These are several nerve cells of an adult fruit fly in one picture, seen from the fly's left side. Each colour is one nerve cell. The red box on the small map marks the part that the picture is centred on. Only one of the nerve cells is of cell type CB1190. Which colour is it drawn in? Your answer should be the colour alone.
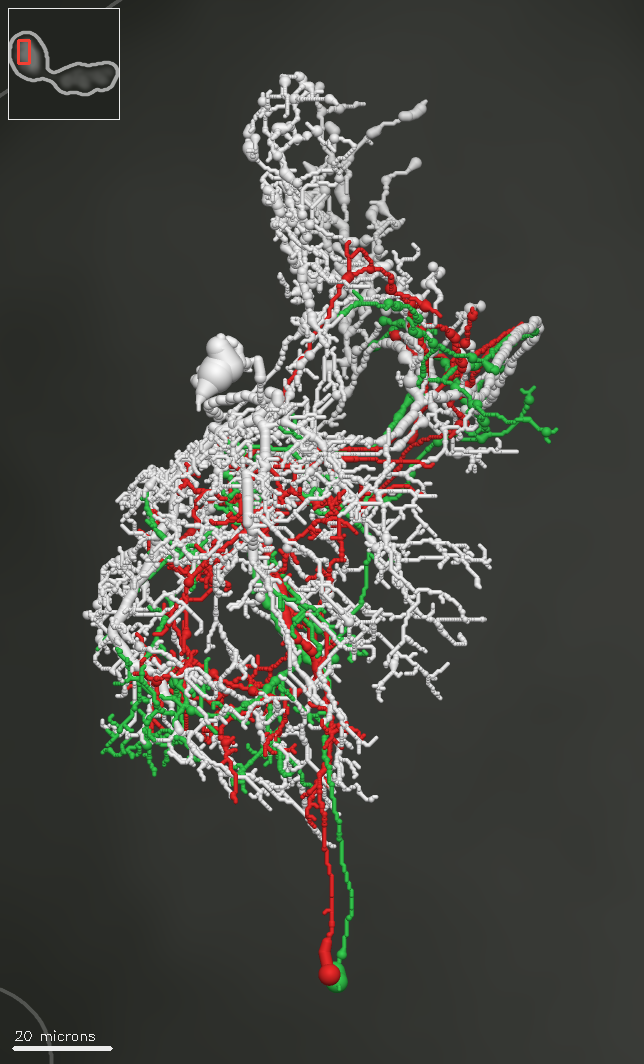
green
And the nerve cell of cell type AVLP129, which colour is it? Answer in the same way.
red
